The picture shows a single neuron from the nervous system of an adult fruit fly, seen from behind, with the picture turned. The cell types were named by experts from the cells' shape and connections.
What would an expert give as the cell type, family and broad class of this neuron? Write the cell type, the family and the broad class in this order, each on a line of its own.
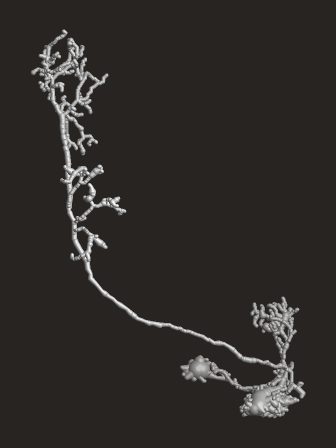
DM4_adPN
class ALPN
central-brain intrinsic neuron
